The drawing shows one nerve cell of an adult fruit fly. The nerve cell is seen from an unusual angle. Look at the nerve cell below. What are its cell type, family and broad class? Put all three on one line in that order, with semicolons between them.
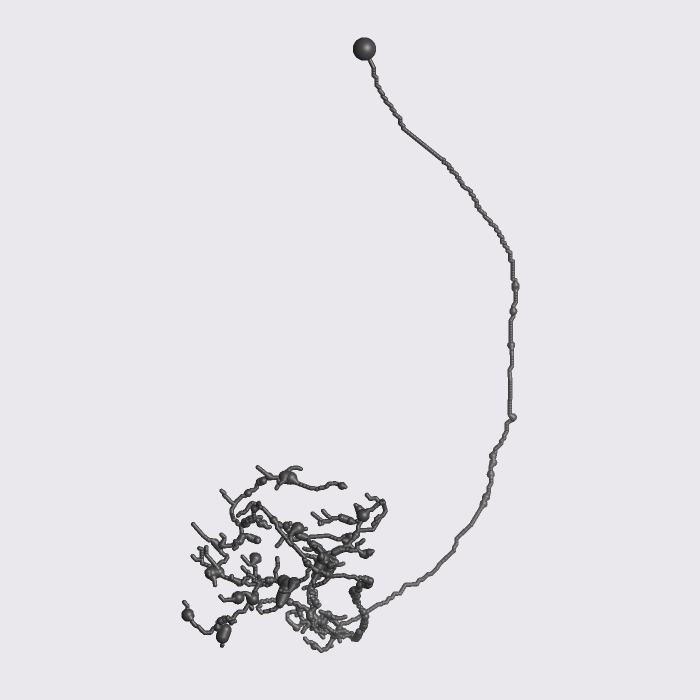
vDeltaG; class CX; central-brain intrinsic neuron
